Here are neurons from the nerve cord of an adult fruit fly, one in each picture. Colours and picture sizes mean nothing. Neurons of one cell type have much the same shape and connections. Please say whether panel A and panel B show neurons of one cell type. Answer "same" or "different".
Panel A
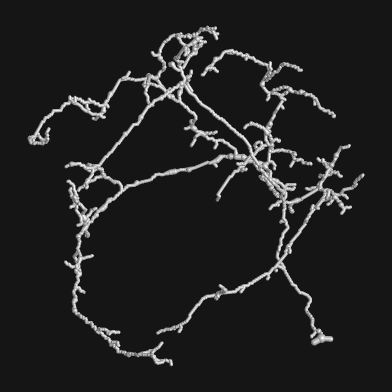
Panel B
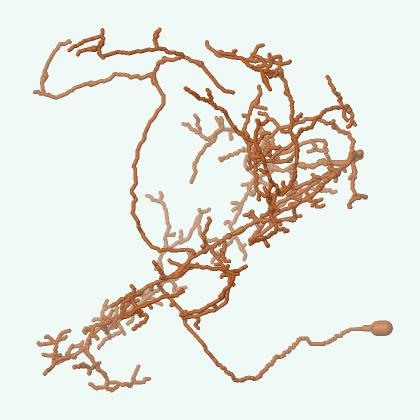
different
